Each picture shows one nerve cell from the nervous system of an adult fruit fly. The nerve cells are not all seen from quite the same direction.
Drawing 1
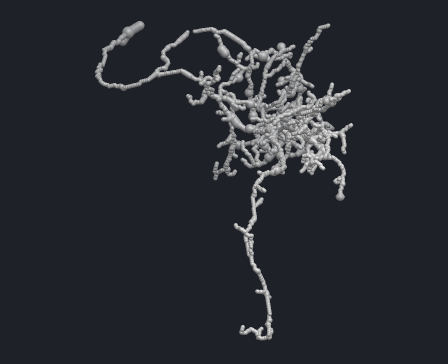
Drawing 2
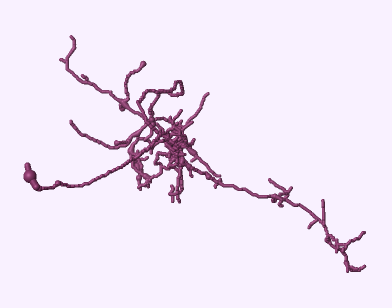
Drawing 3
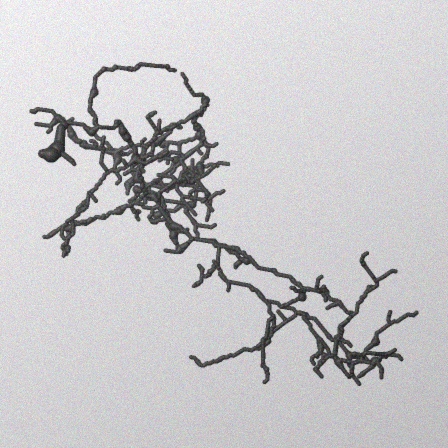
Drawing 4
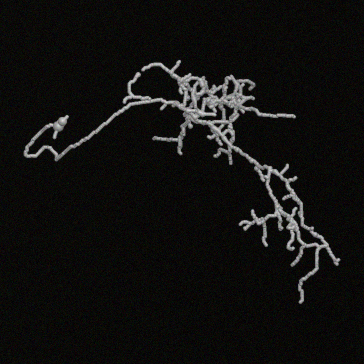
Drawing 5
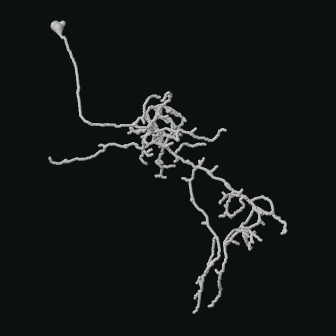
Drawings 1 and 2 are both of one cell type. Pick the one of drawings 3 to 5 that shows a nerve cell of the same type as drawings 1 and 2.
Drawing 3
